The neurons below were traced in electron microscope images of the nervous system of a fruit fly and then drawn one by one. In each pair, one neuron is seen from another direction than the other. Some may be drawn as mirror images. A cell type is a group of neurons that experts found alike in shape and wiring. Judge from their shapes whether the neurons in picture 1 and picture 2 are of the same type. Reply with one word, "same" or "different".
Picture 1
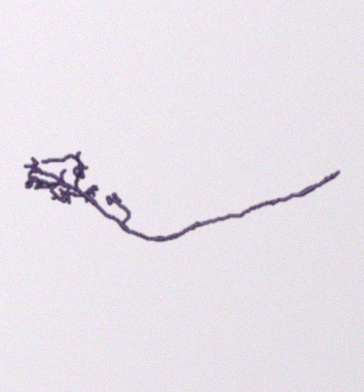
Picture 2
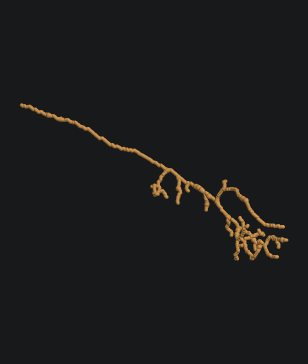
same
